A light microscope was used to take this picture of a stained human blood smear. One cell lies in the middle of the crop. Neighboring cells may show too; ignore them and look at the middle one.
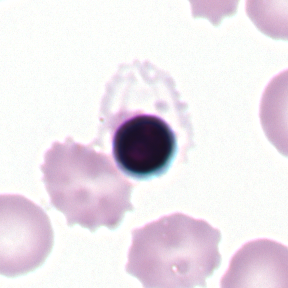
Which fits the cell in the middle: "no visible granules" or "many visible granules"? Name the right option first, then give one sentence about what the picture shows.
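No visible granules. No granules are seen in the cell.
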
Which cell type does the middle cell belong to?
normoblast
